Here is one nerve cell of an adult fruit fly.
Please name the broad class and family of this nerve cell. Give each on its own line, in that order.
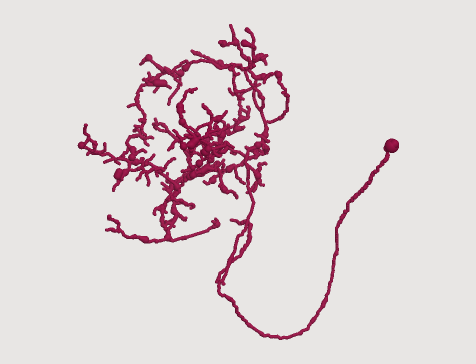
central-brain intrinsic neuron
hemilineage LHl1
